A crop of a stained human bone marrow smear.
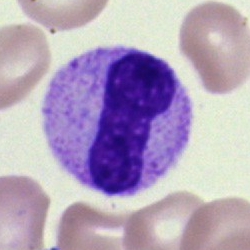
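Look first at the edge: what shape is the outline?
Round and smooth, with no projections from the surface.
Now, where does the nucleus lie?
Off-centre towards the right, so the broadest band of plentiful, pale lilac cytoplasm is on the left.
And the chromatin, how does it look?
Dark purple and condensed.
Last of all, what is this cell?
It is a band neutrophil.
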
